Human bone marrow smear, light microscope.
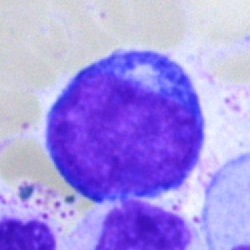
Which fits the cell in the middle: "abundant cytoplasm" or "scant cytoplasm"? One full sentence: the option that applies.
Most of the cell is filled by the nucleus.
